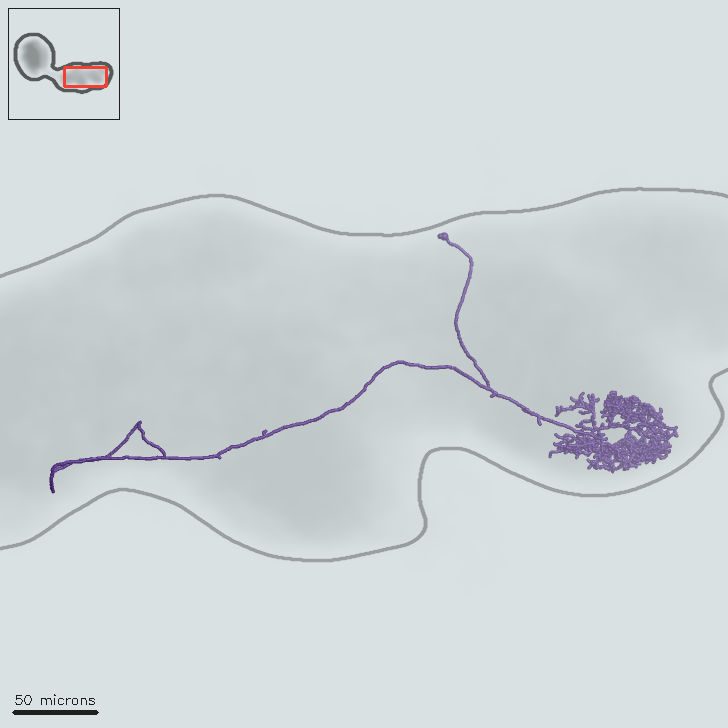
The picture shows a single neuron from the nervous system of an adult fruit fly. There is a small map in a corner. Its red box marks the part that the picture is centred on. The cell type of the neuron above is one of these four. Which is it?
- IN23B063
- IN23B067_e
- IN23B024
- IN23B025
IN23B025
